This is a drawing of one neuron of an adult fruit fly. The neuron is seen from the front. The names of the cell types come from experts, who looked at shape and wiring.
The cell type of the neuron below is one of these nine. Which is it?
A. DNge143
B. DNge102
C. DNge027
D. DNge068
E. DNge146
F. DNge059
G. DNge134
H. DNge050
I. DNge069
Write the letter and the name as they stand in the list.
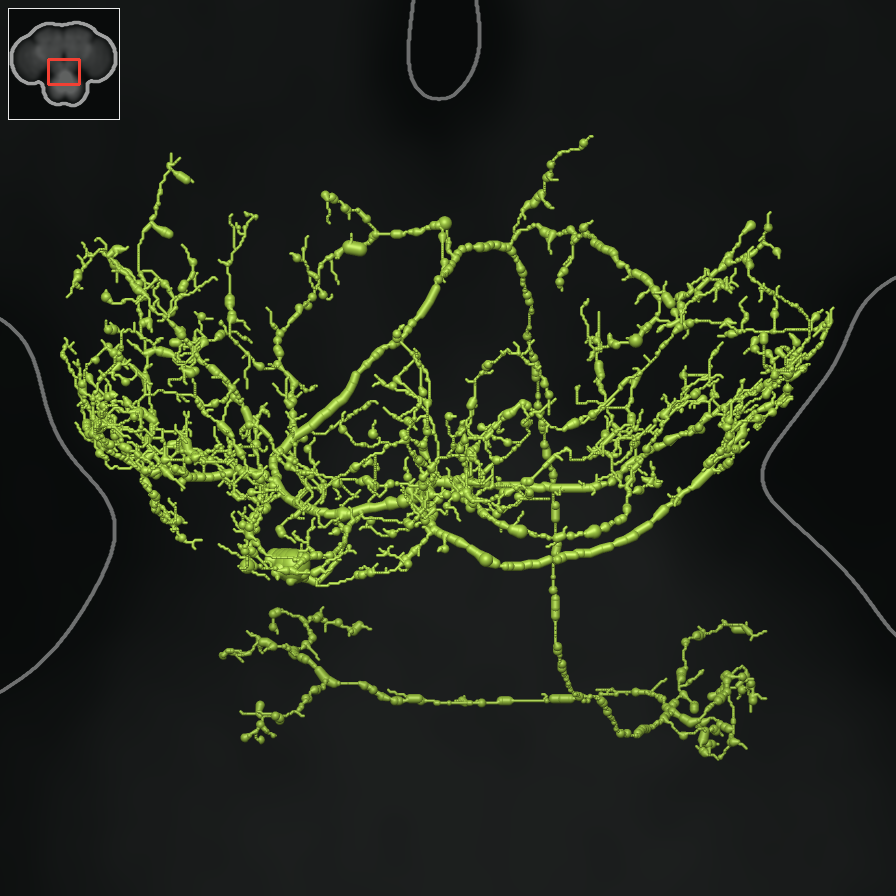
A. DNge143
